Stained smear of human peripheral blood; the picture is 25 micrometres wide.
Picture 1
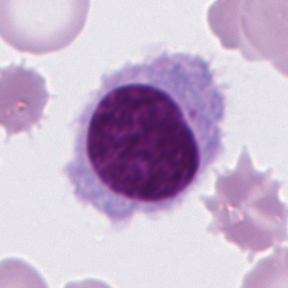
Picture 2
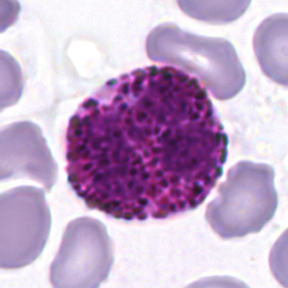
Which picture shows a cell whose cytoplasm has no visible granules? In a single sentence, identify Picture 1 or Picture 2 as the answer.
It is in picture 1 that the cytoplasm shows no visible granules.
